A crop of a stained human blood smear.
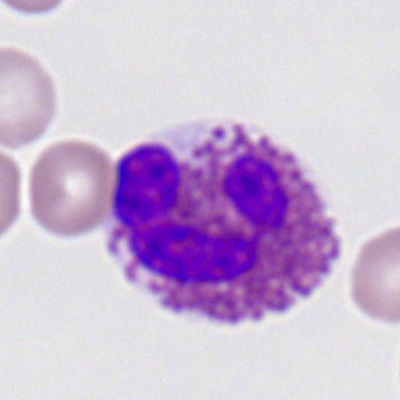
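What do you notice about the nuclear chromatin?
It is dense and dark purple.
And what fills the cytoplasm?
Coarse, round granules, pinkish-purple in colour.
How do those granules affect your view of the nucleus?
They leave the outlines of the nuclear lobes visible.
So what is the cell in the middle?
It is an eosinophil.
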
